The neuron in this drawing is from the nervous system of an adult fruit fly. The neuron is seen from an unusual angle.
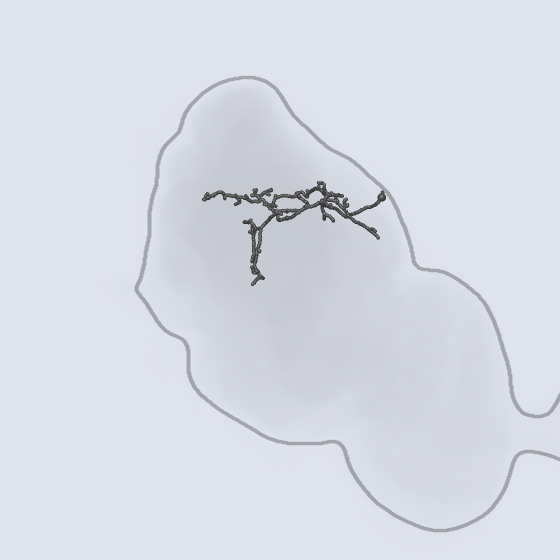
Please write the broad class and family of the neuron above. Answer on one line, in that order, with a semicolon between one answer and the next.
central-brain intrinsic neuron; hemilineage DM6_dorso_lateral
